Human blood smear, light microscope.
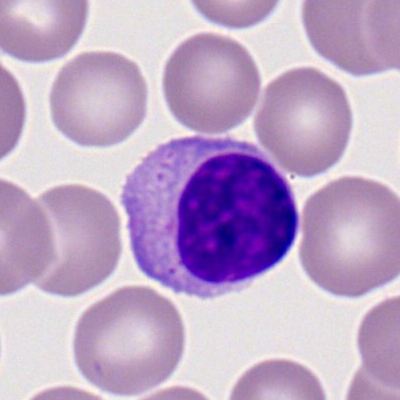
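Lymphocyte in the centre; you'll see its nucleus sitting off-centre toward the right, with dark purple, coarsely clumped chromatin. The cytoplasm is a pale lilac-blue, and a few fine reddish-purple granules are scattered through it.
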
